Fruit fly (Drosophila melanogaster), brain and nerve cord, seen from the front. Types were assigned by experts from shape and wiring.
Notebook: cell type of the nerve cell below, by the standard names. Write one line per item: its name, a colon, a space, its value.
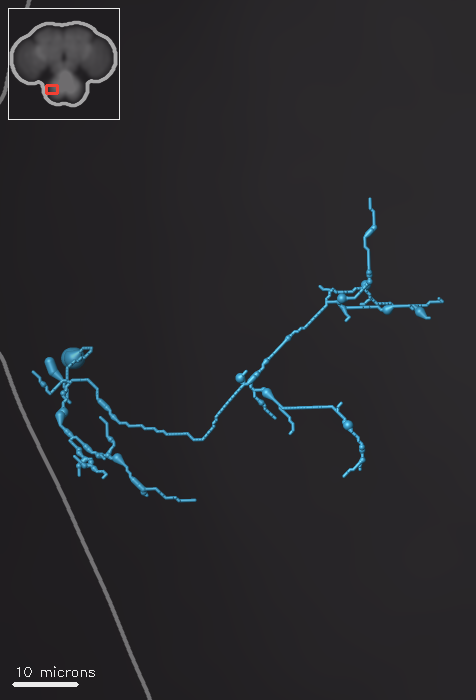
cell type: IN20A.22A092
